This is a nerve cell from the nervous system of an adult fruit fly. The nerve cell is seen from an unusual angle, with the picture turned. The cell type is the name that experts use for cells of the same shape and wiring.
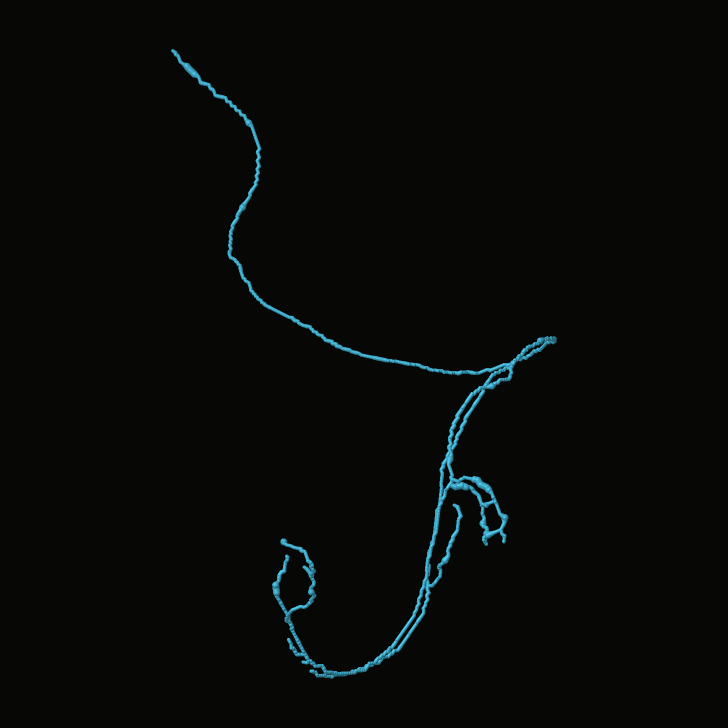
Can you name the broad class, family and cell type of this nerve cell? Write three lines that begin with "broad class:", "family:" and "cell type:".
broad class: sensory neuron entering the brain
family: class olfactory
cell type: ORN_VM7d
